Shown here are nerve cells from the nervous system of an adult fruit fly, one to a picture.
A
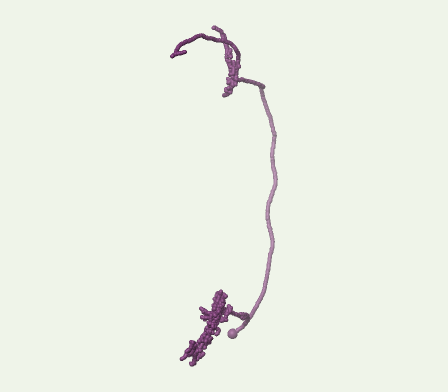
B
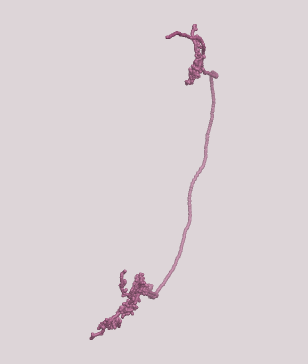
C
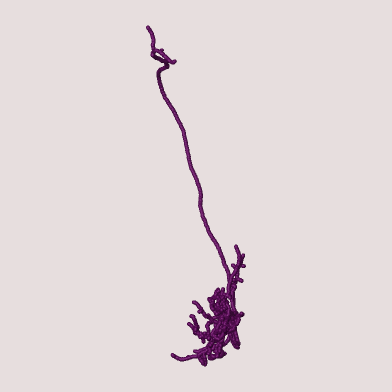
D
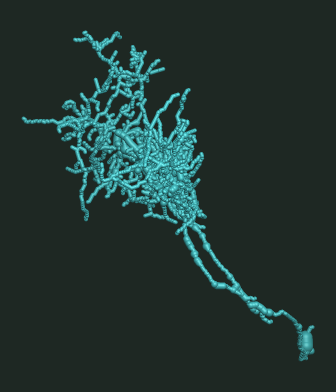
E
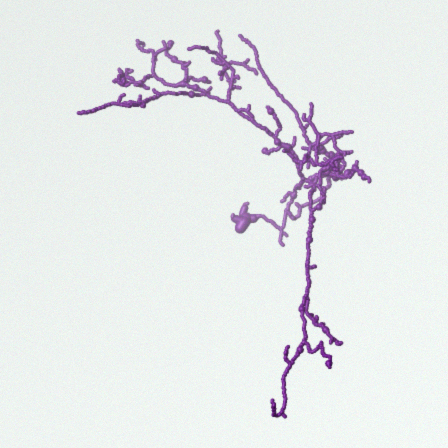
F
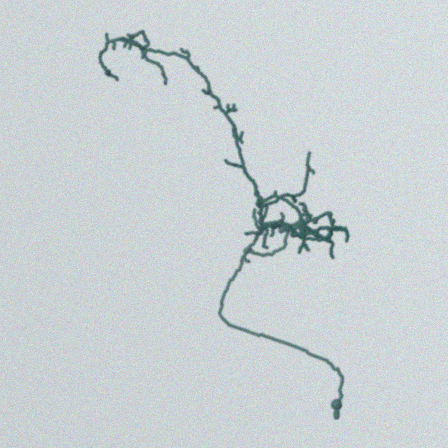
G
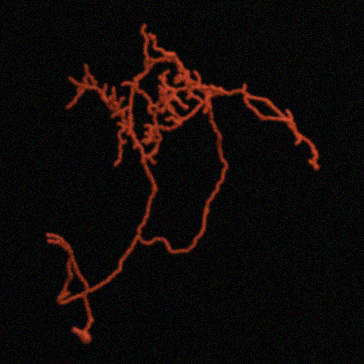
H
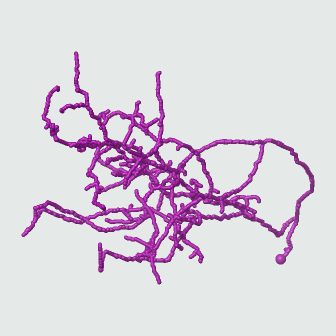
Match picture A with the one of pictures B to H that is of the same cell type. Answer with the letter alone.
B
